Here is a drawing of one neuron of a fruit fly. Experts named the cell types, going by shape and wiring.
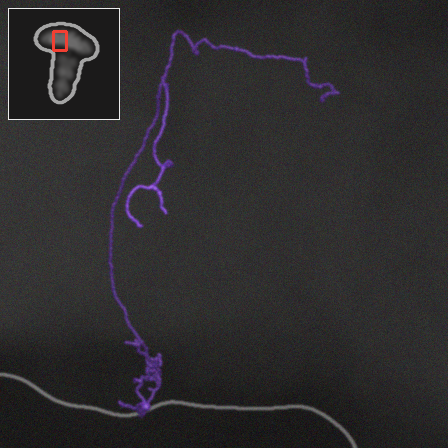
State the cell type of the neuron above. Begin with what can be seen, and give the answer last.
As drawn here it is taller than it is wide. It is a central-brain intrinsic neuron. Its cell type is KCab-s.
